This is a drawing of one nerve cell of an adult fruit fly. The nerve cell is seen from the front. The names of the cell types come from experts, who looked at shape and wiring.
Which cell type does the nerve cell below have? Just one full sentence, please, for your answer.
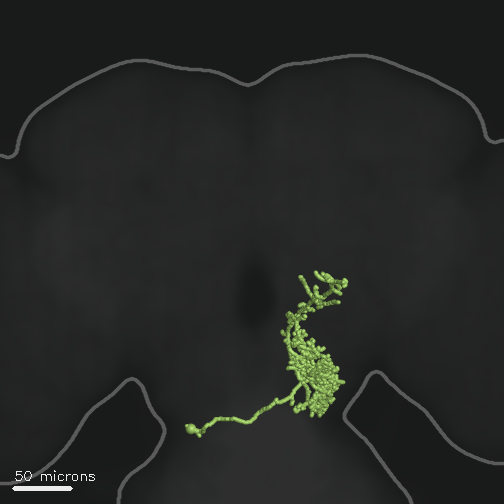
The cell type that fits this nerve cell is GNG521.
